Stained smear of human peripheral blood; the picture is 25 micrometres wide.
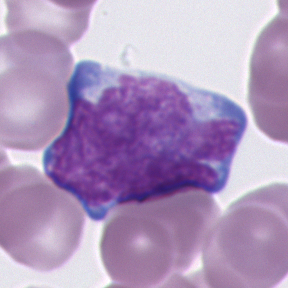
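Myeloblast, the central cell of a stained peripheral blood smear. The outline is angular, with several pointed corners. An irregularly shaped nucleus fills most of the cell. The cytoplasm is deepest blue along the cell edge, becomes paler toward the nucleus, and contains no vacuoles.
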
